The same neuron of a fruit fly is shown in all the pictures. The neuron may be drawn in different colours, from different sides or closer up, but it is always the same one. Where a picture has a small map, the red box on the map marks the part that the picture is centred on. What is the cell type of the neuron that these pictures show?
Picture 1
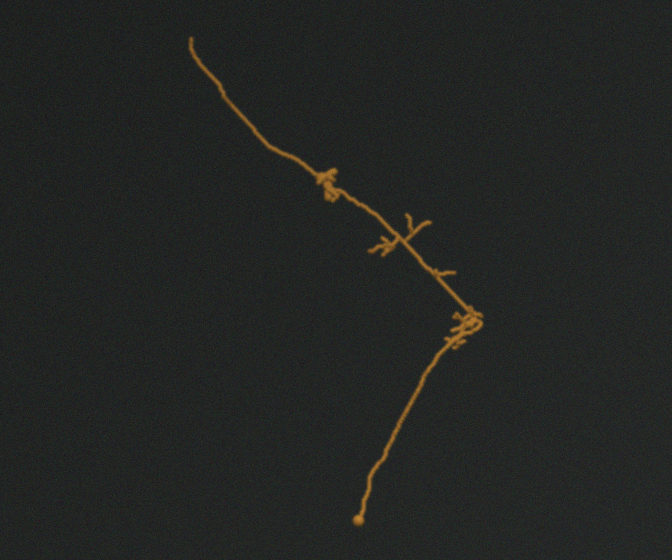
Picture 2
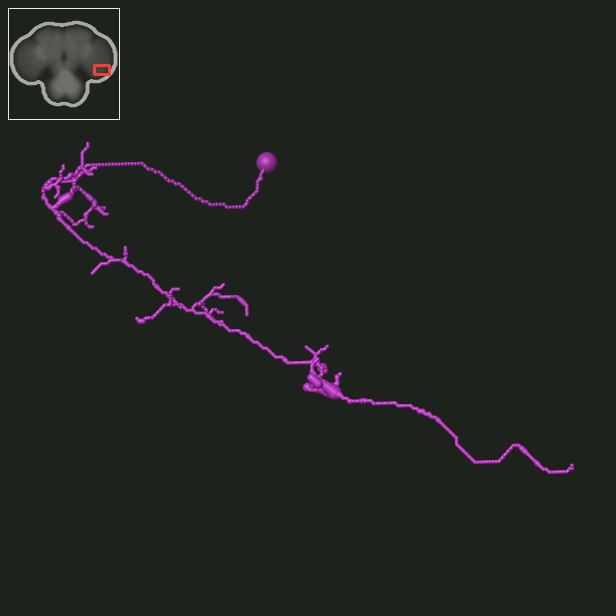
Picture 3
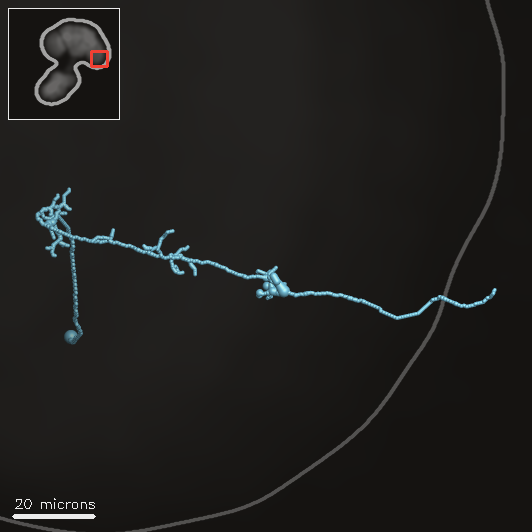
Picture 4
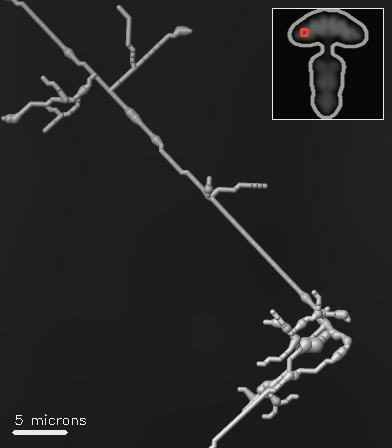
C2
